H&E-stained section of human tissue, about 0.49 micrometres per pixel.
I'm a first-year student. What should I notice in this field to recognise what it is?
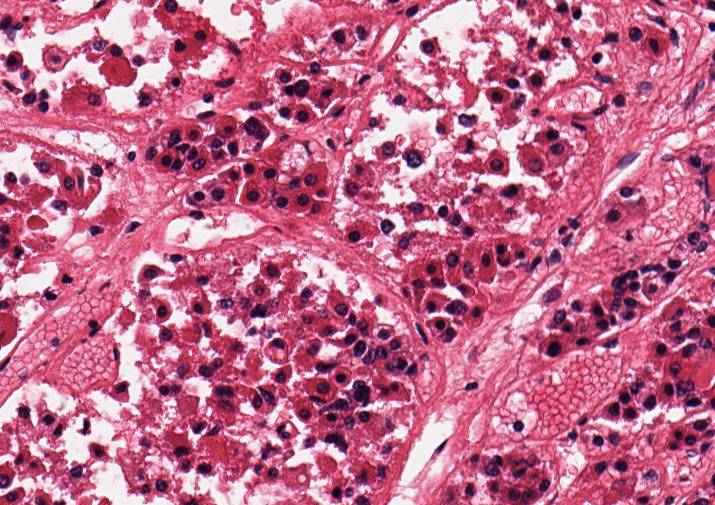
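That's pars distalis of the pituitary: rounded nests of cells between thin pink fibrous septa.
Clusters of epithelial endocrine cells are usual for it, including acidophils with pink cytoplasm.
Most cells here are polygonal, with abundant deeply eosinophilic cytoplasm and mostly a single round, dark nucleus. No glands, tubules or lumina anywhere, so none of the colloid-filled follicles of the pars intermedia.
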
